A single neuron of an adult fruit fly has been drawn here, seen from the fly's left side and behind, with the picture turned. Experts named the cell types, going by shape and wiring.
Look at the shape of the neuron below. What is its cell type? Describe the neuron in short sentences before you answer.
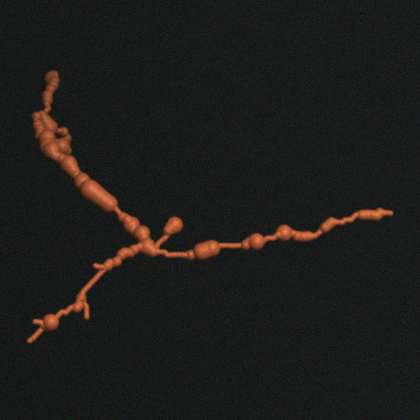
No cell body is drawn. There are a dozen or fewer branch ends. Its broad class is sensory neuron entering the nerve cord. The cell type is SNta28.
